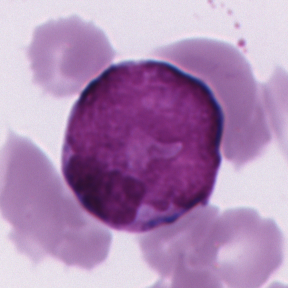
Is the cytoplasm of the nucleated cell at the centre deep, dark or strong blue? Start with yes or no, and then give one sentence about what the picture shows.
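Yes. The cytoplasm shows only as a thin dark blue rim at the edge of the cell.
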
